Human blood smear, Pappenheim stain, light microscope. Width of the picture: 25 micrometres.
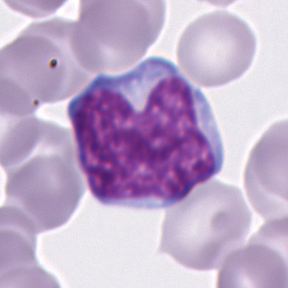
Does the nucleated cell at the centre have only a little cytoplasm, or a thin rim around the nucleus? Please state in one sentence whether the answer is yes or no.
Yes, the nucleus of this cell fills most of it.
